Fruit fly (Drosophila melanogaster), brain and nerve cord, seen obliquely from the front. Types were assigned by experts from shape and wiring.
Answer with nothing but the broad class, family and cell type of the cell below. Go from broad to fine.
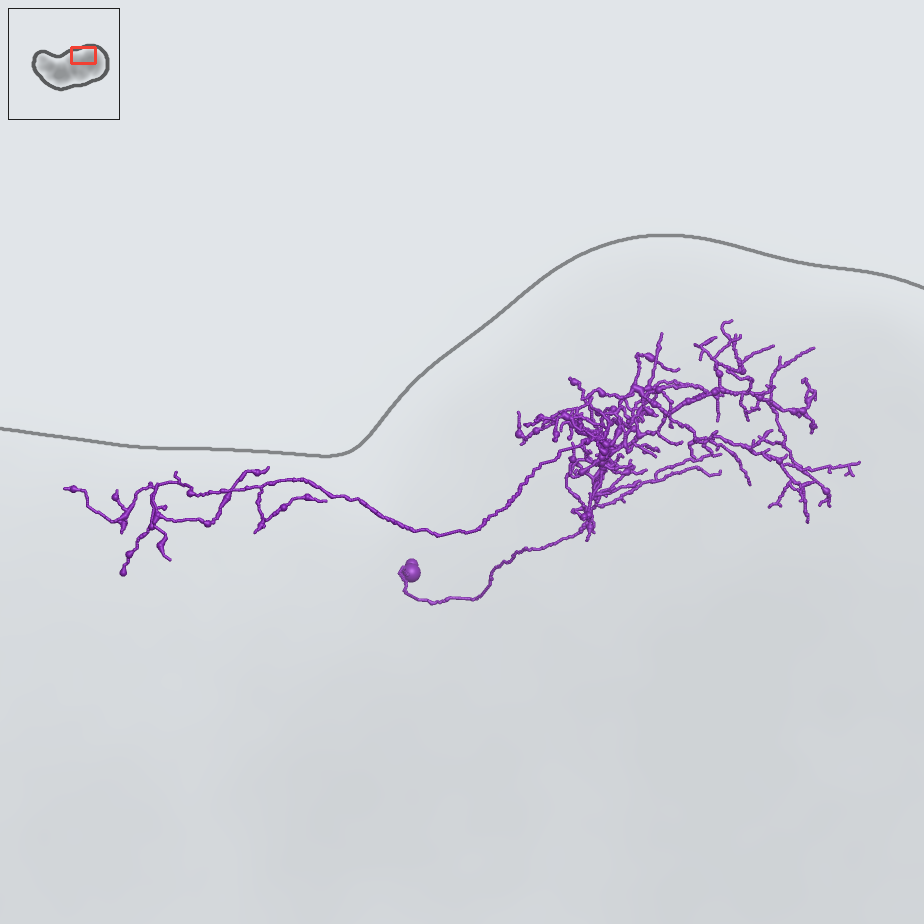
central-brain intrinsic neuron; hemilineage DM6_dorso_lateral; SIP077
